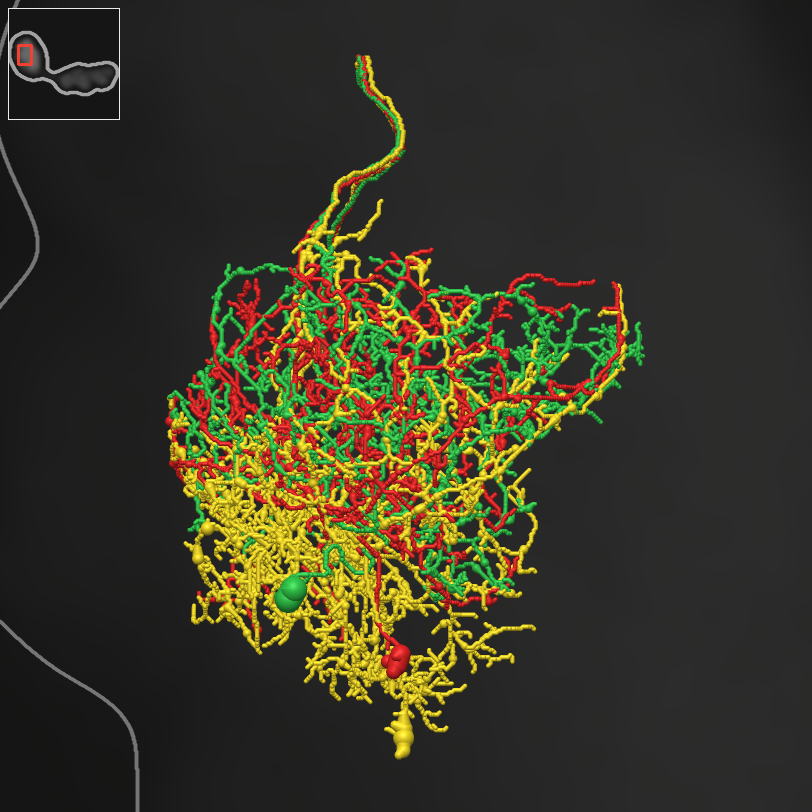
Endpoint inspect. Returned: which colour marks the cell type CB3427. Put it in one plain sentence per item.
The colour is green.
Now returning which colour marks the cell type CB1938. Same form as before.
The colour is red.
